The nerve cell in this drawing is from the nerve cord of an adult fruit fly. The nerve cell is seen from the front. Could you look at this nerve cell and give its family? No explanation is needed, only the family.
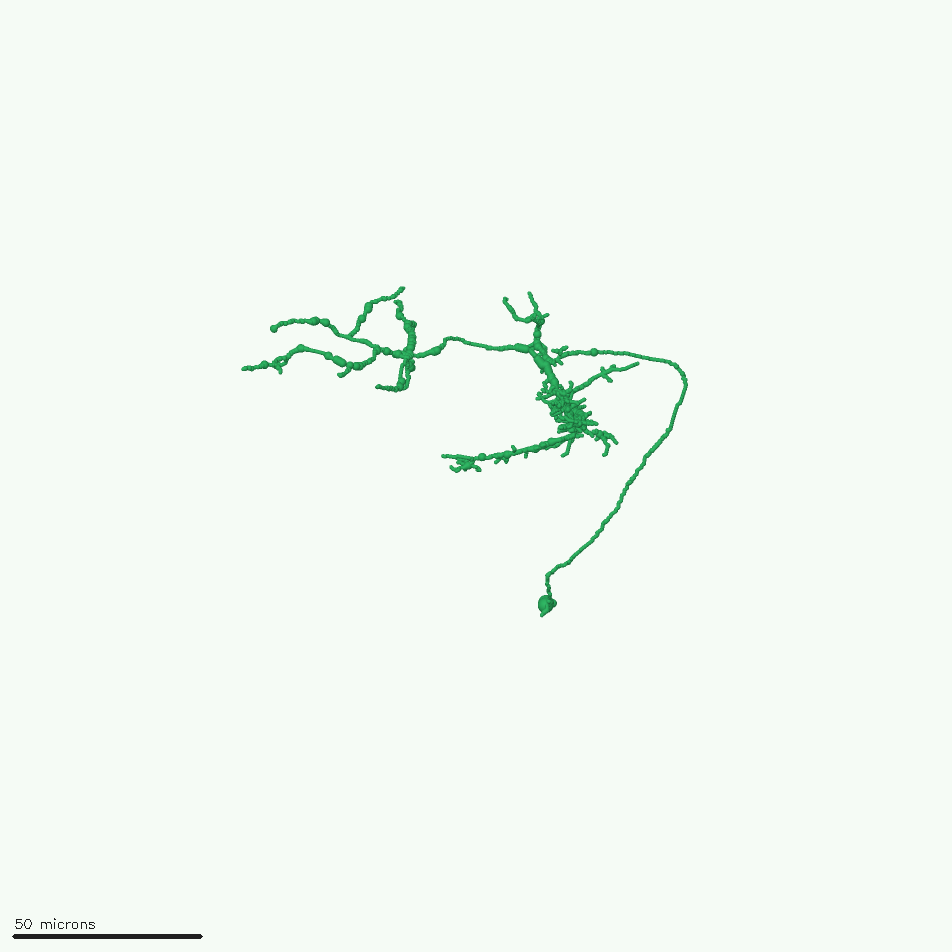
hemilineage 06A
